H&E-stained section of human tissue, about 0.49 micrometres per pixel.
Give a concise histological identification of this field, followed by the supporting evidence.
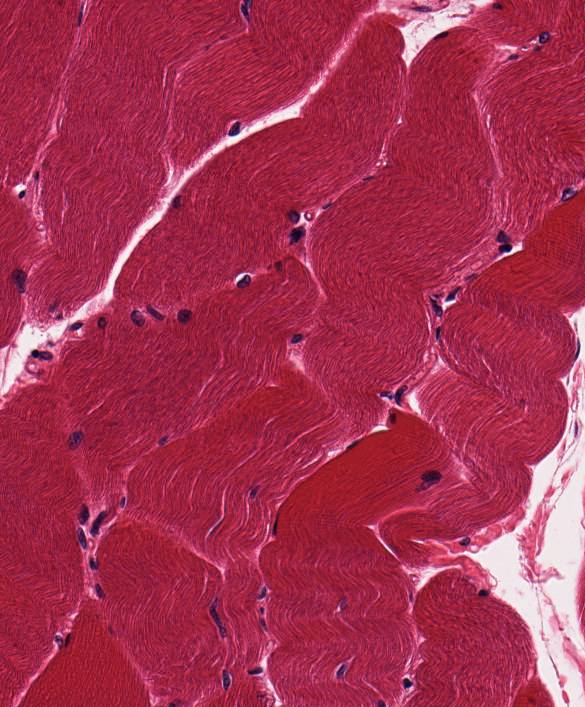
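Skeletal muscle fills almost the whole field as closely packed, deeply eosinophilic fibres, with no epithelium present.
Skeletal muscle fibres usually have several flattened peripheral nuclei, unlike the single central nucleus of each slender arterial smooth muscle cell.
Here small, dark, oval to flattened nuclei lie at fibre edges and between fibres, not in the centres. The fibres have broad, bulging outlines.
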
